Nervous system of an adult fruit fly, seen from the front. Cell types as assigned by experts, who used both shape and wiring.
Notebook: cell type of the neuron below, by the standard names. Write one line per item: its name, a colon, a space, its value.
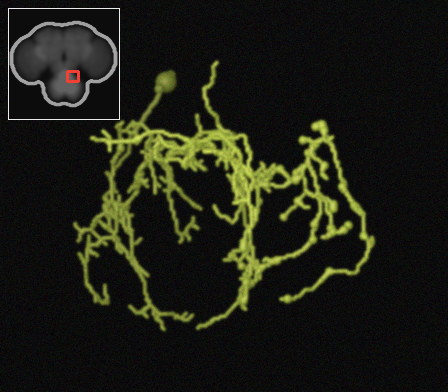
cell type: IN03B067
